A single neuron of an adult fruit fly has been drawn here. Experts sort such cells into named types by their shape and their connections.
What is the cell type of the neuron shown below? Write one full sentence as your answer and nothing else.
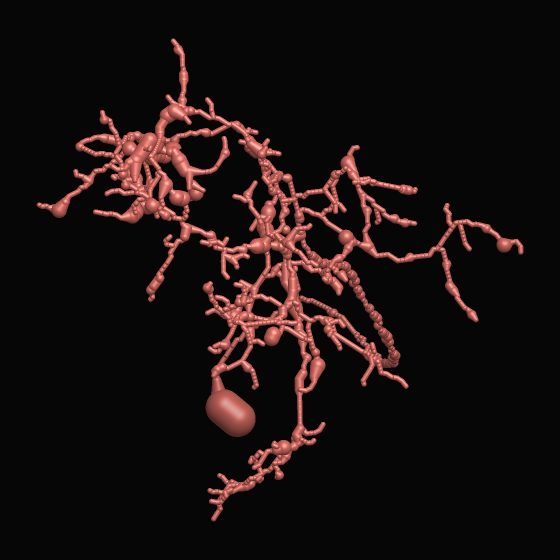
The cell type designation of this neuron is CB1931.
